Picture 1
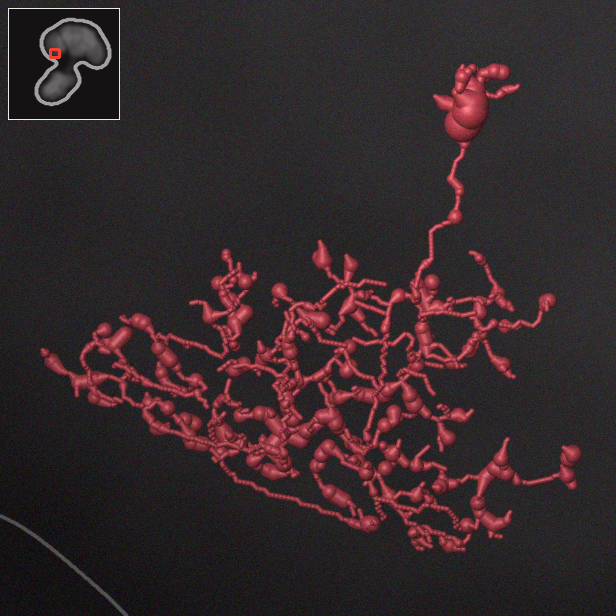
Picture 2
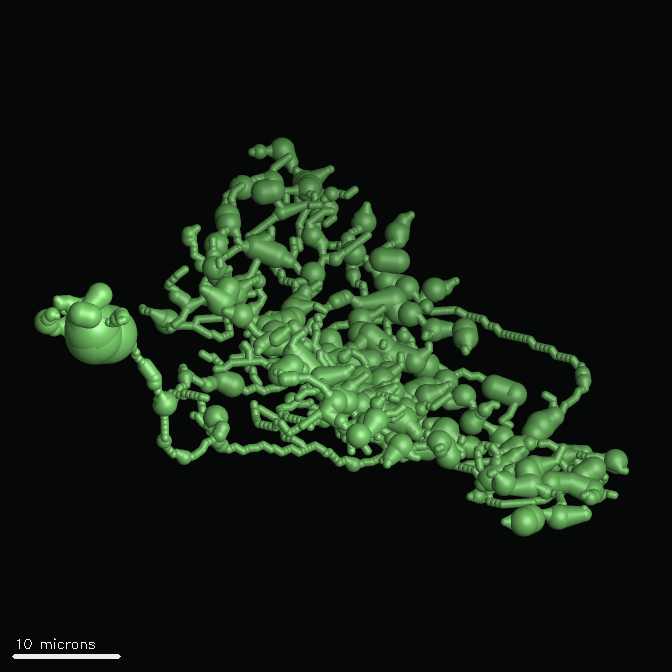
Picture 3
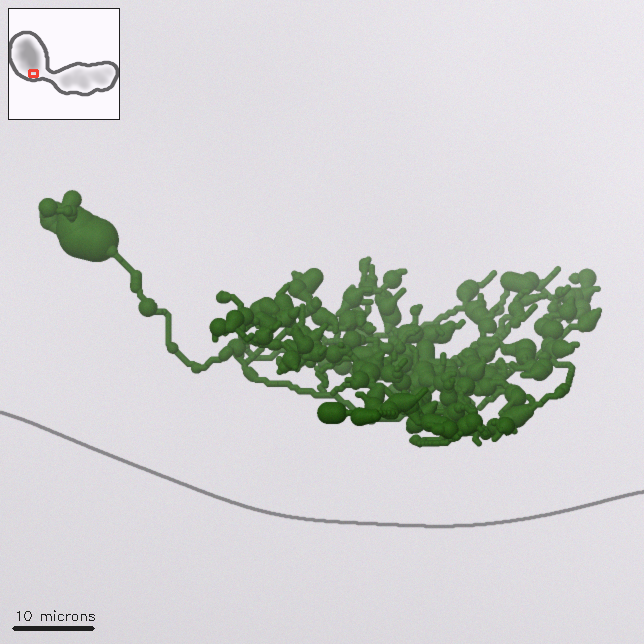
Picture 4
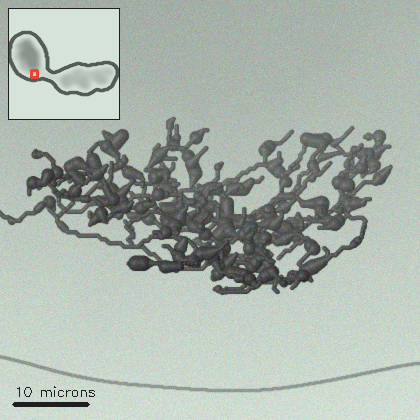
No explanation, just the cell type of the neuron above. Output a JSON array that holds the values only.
["Dm1"]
